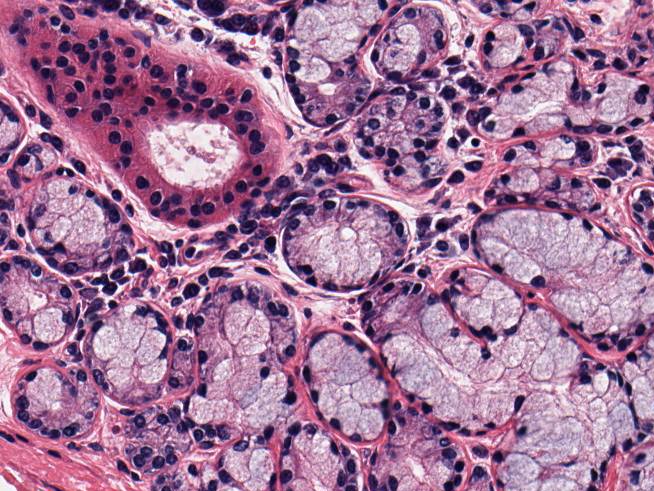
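Minor salivary gland. Looking across the field, most of this minor salivary gland tissue is closely packed acini, rounded and lobulated. The mucous cells, I notice, have cytoplasm of a pale grey-blue to lilac rather than pink, with dark nuclei flattened against the base of the acini at their periphery. In the stroma between the acini, small cells with dark round nuclei are scattered.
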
